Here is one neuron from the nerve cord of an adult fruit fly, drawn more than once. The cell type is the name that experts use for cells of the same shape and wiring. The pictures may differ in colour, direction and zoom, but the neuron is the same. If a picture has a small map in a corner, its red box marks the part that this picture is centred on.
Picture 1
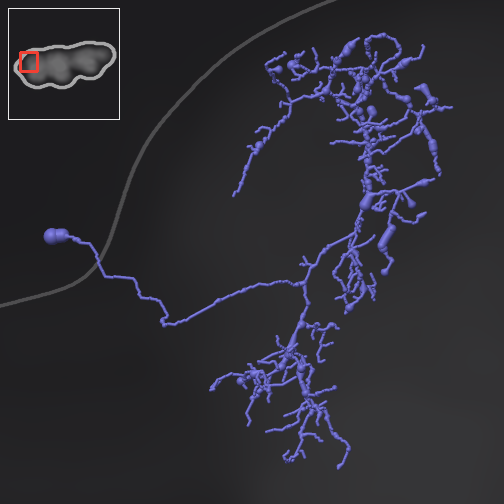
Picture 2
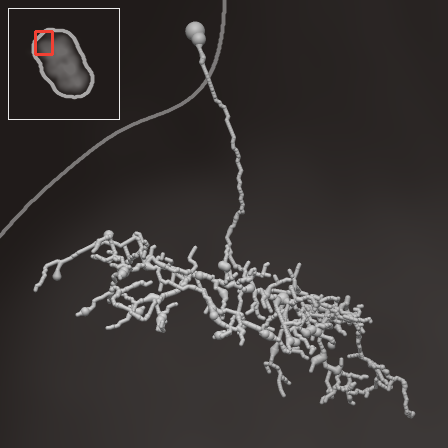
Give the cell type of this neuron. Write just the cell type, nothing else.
IN08A049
